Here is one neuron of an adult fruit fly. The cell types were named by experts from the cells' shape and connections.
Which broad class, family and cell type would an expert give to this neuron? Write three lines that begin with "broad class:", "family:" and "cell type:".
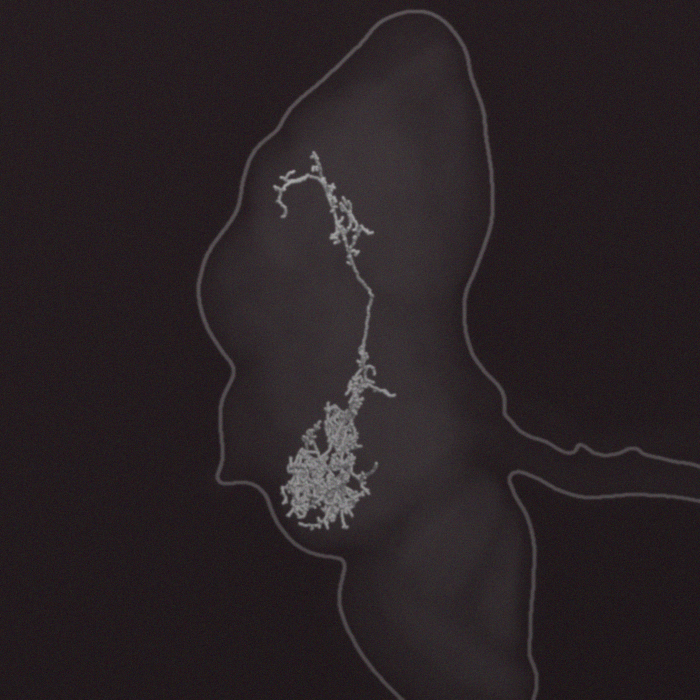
broad class: central-brain intrinsic neuron
family: hemilineage VLPl2_medial
cell type: CB0992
